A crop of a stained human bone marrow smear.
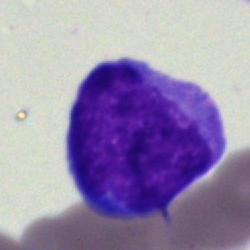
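Blast, the central cell in a stained human bone marrow smear. Nucleus fills most of the cell; chromatin finely stippled with patchy darker areas. Cytoplasm only a narrow rim, widest at upper right. Small pointed tip projects from bottom edge.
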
